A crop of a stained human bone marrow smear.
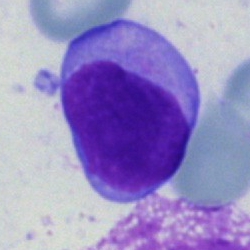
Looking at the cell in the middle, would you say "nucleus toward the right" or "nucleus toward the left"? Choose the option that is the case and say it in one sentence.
What sits toward the left of the cell is its nucleus.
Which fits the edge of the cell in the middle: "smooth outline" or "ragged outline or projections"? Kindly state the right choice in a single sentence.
The outline of this cell is free of projections and smooth.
